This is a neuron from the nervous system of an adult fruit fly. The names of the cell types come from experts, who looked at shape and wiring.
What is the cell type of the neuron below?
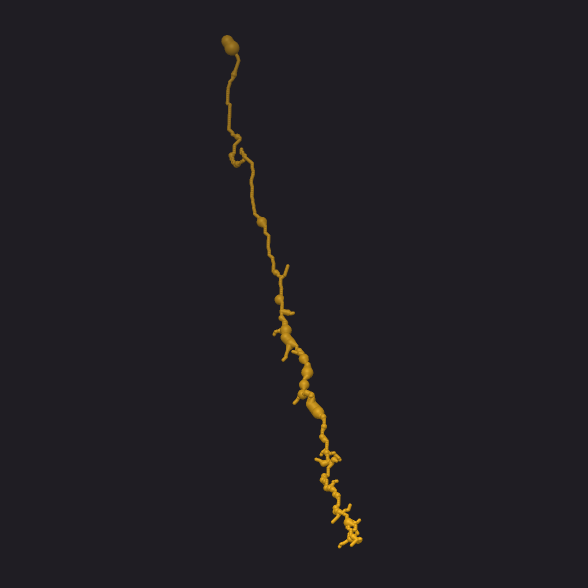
Dm3c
